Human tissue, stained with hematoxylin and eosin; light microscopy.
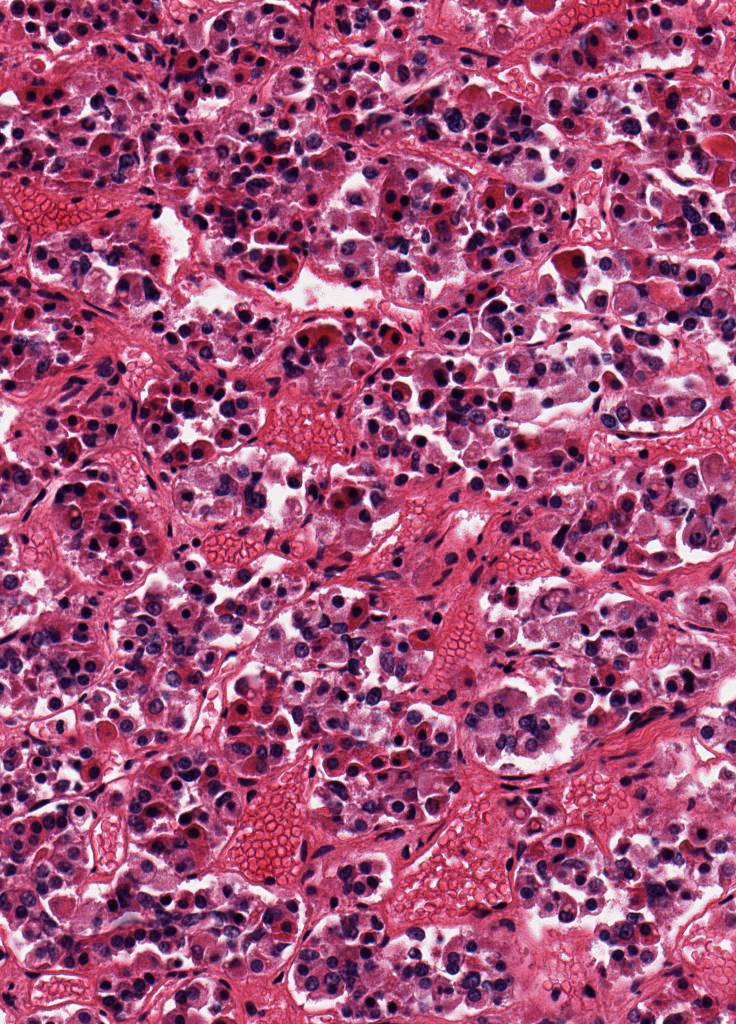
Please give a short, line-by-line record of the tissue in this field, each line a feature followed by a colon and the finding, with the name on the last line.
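Arrangement: see the small rounded nests of cells throughout
Nest cells: a mixture, some with bright red cytoplasm, others pale grey-lilac
Nuclei: small, round, darkly stained
Septa: thin, pink, fibrous, with scattered elongated spindle-shaped nuclei
Name: pituitary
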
